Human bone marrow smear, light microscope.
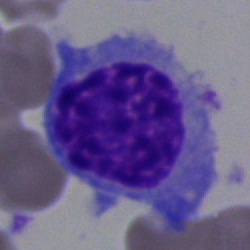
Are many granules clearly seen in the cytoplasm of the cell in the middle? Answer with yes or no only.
No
